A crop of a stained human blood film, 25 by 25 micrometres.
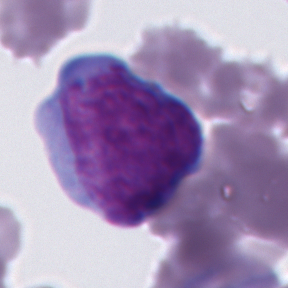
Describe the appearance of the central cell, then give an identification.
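First, the outline is irregular and somewhat angular. Second, the nucleus is one unlobed mass with a slightly angular border. Third, the chromatin is finely stippled and evenly spread, with no coarse dark clumps. Fourth, no vacuoles appear in the cytoplasm. It is a myeloblast.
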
